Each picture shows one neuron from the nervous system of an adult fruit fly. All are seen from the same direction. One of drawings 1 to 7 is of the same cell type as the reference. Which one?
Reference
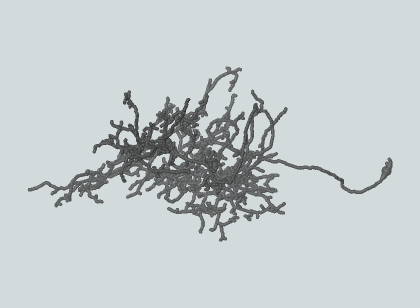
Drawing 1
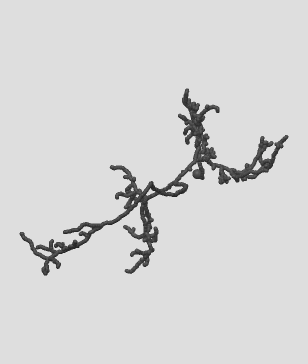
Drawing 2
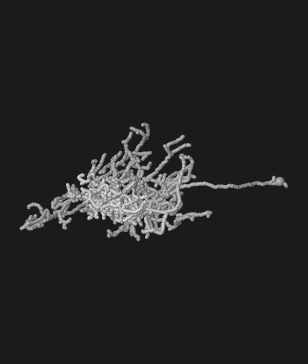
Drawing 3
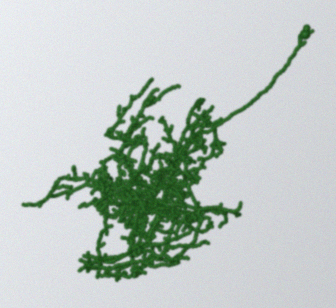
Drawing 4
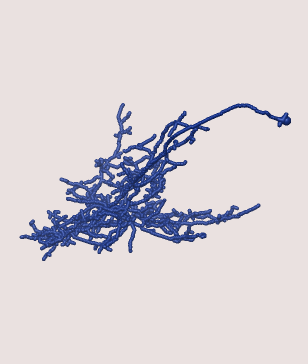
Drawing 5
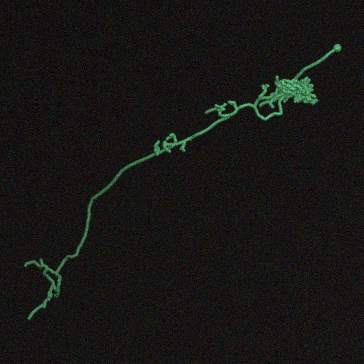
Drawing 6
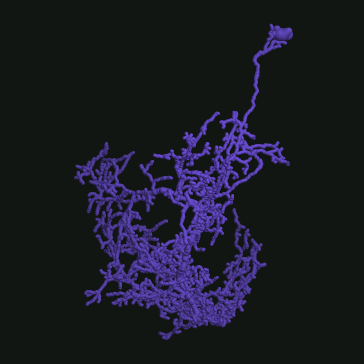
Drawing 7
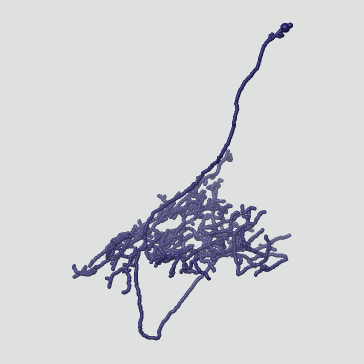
2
